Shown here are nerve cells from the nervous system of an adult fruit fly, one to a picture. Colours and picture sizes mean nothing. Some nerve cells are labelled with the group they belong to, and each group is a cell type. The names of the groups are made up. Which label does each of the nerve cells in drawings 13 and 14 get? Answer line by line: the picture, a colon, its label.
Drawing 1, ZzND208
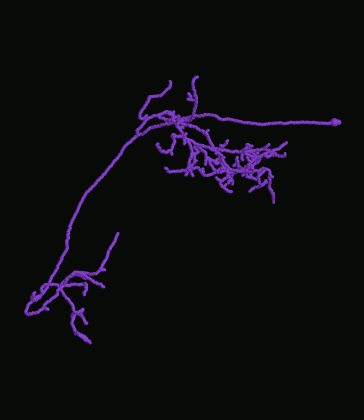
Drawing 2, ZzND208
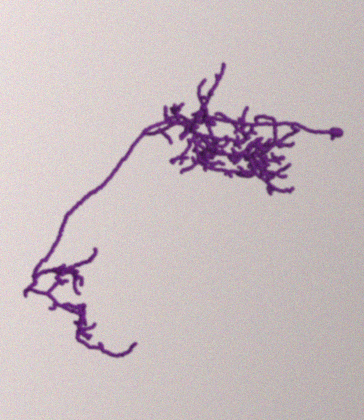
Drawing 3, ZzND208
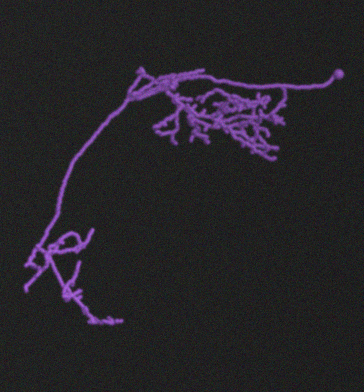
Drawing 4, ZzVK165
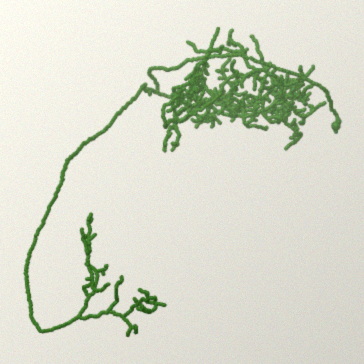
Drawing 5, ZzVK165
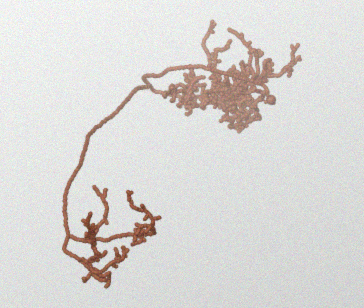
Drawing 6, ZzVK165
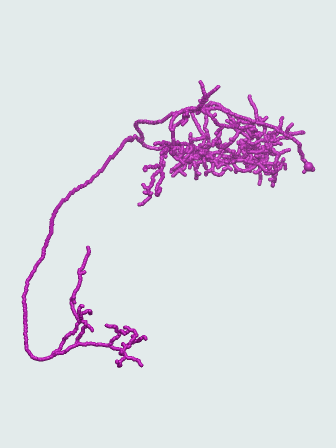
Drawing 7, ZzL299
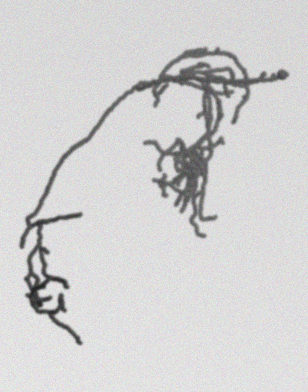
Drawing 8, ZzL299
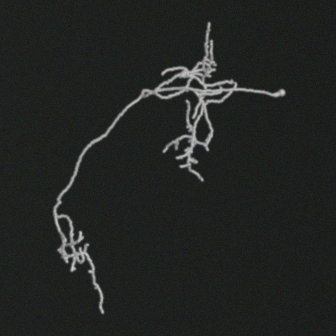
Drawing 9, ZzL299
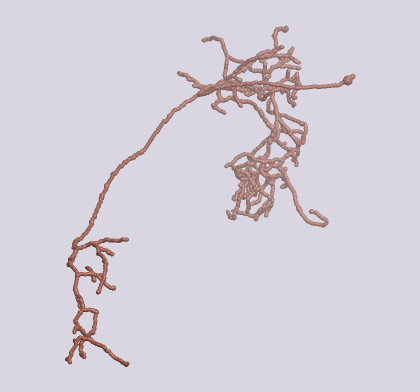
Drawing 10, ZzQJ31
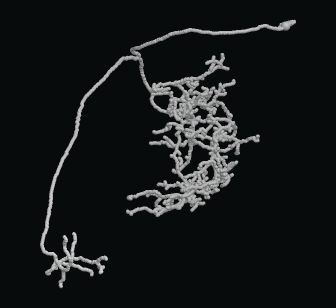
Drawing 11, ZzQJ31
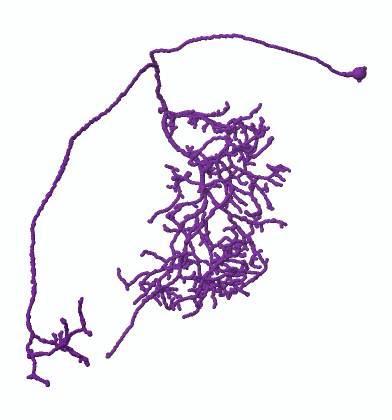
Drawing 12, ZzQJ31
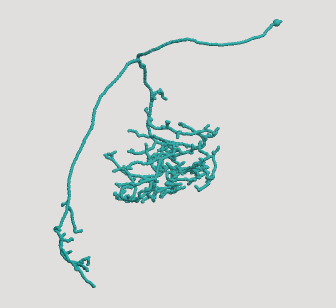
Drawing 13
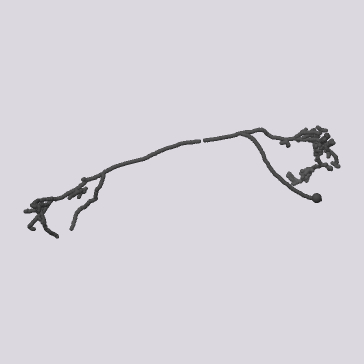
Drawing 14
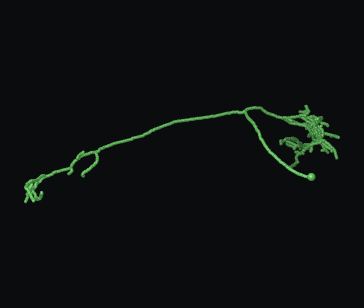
13: ZzL299
14: ZzL299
